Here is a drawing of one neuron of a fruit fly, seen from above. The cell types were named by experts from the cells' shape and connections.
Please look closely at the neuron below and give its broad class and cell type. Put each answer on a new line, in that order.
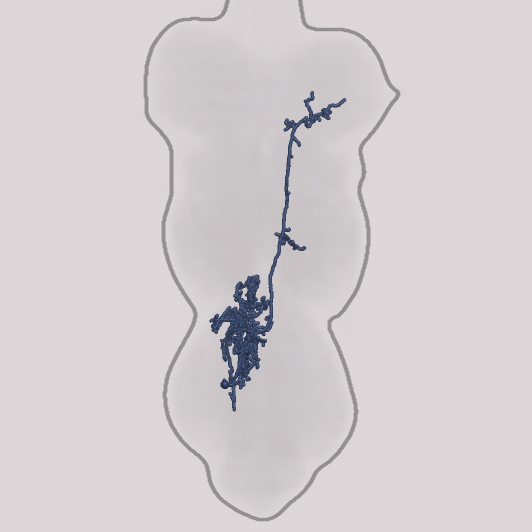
nerve-cord intrinsic neuron
INXXX153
